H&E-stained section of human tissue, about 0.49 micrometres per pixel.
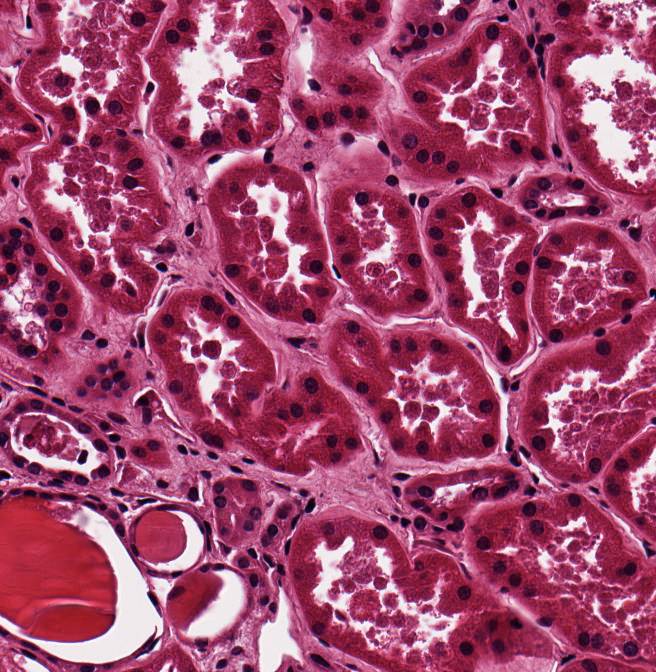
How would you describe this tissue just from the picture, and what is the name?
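Closely packed tubules fill the field, cut in cross and oblique section. Most have a single layer of cuboidal to low columnar lining cells with deeply eosinophilic granular cytoplasm, round dark nuclei toward the base, and indistinct borders between neighbours. This is renal cortex.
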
